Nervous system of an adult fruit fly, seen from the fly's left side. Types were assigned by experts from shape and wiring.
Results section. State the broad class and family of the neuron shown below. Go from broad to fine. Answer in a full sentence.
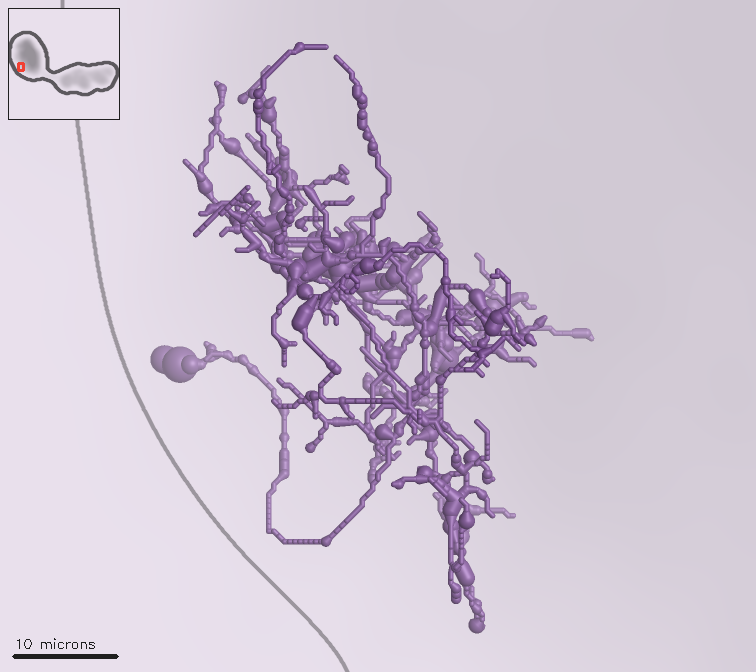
A central-brain intrinsic neuron of hemilineage TRdm.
